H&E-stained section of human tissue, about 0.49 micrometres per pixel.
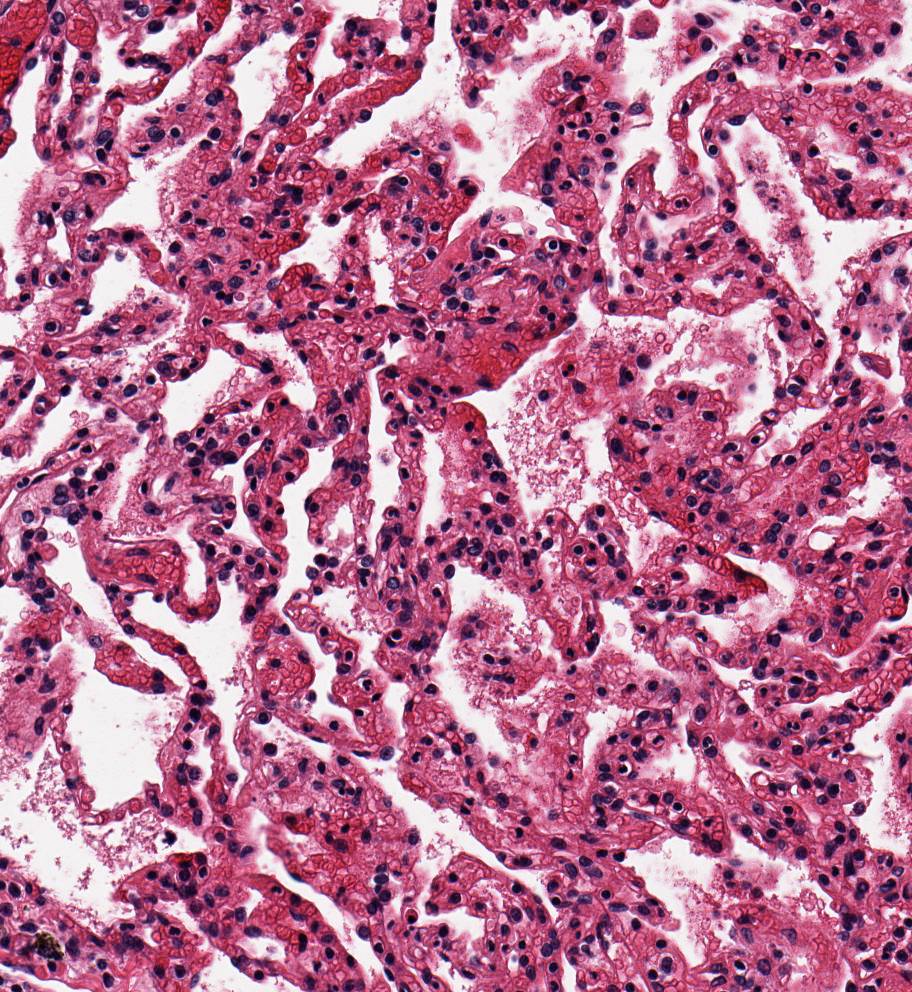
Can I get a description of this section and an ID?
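Thin branching septa separate many irregular open spaces throughout the field. Distended capillaries within the septa are crowded with closely packed red blood cells. Nuclei along the septa are small, round and darkly stained. A small clump of black-brown pigment lies at the bottom-left corner. The tissue is lung.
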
